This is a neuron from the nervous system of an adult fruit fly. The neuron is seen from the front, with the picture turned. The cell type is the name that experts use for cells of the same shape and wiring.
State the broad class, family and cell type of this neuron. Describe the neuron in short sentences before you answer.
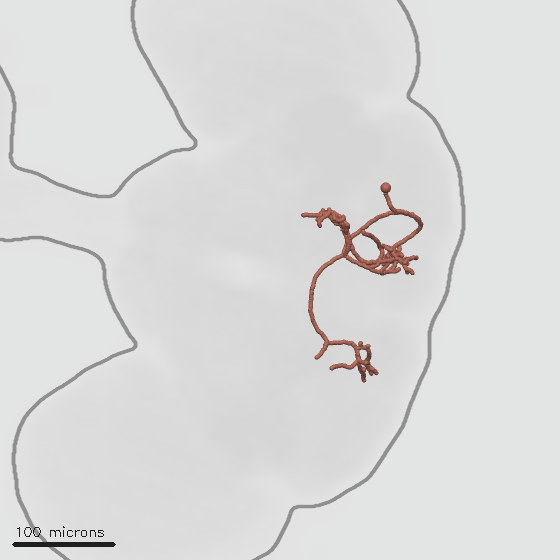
By the scale bar it is about 200 microns tall in this view. In this view it is taller than it is wide. Its broad class is central-brain intrinsic neuron. The family is hemilineage AOTUv4_dorsal. The cell type is CRE003_b.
